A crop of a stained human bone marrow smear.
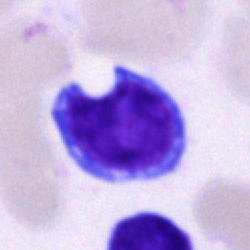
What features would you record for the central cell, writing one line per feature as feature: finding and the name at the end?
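Outline: rounded, a deep notch cut into the upper edge
Nucleus: fills most of the cell
Cytoplasmic rim: narrow, surrounding the nucleus
Cytoplasm colour: deep blue
Cell type: lymphocyte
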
